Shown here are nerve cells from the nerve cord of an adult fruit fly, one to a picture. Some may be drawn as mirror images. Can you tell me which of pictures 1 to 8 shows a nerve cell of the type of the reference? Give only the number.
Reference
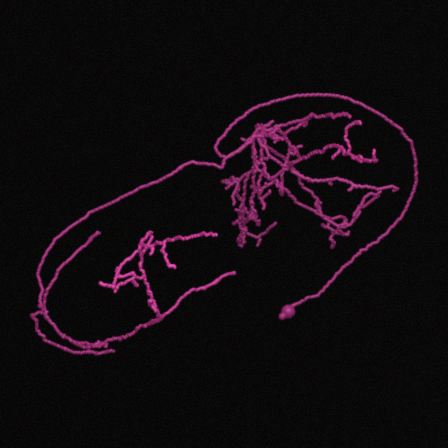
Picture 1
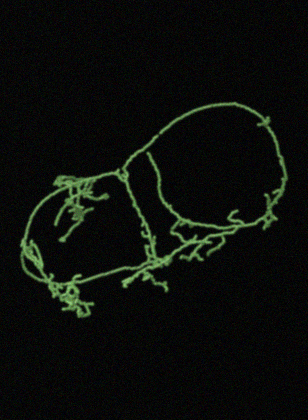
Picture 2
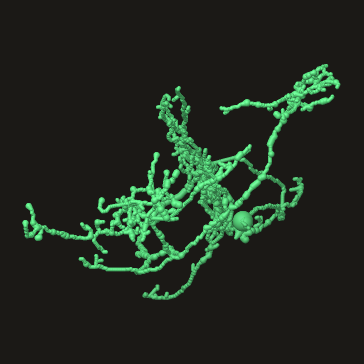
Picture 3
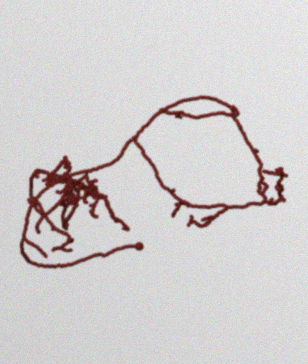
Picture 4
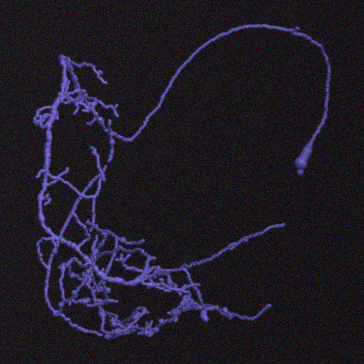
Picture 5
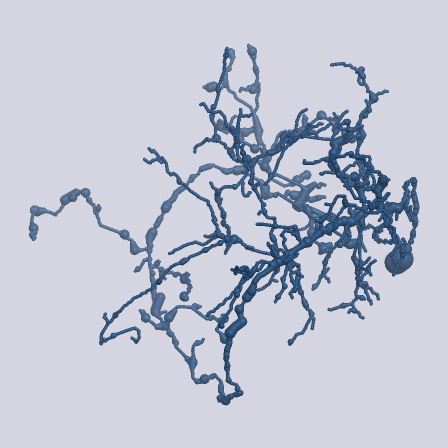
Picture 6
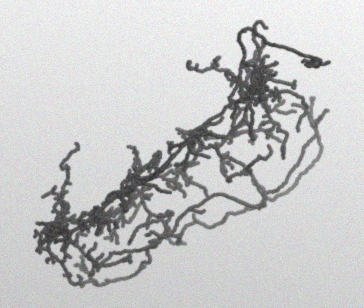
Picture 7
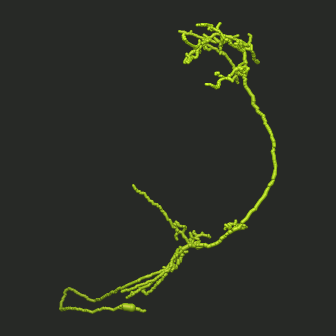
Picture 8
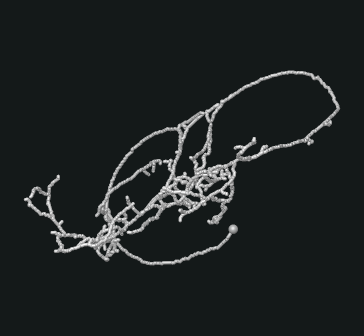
3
